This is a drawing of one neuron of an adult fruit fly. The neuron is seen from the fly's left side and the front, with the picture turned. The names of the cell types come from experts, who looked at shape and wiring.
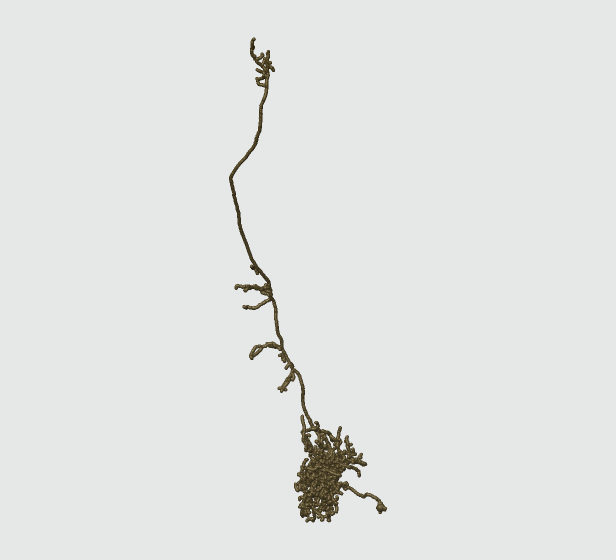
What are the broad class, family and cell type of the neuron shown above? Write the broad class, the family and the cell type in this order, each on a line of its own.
ascending neuron
hemilineage 19B
AN19B010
